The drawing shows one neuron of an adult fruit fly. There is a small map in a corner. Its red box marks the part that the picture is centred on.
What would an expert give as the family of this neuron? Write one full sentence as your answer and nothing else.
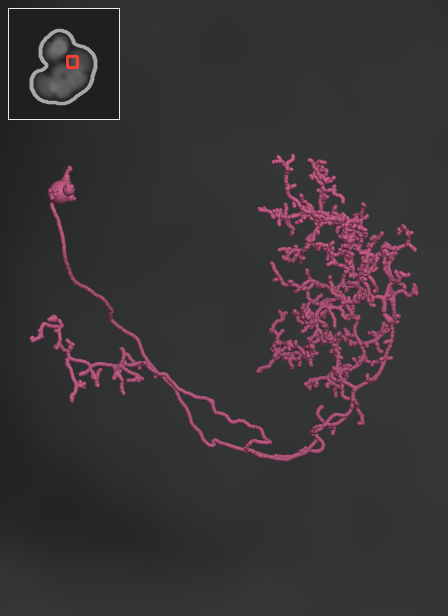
This neuron is designated as family Li.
